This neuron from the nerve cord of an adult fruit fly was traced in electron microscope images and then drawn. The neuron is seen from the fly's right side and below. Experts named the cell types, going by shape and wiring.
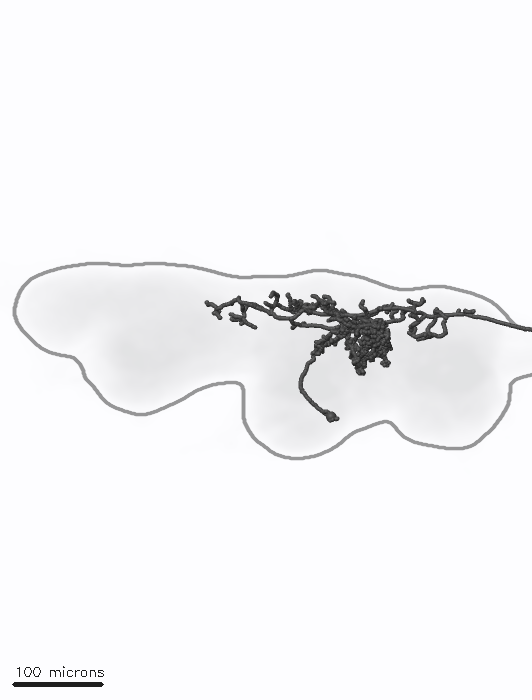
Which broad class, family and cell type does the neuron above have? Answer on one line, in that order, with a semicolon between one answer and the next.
ascending neuron; hemilineage 06B; AN06B089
